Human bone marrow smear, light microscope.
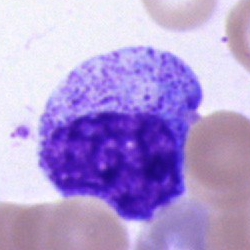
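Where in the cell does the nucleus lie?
In the lower half.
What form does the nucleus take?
A single unlobed mass.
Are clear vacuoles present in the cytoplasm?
None are seen.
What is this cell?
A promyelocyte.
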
